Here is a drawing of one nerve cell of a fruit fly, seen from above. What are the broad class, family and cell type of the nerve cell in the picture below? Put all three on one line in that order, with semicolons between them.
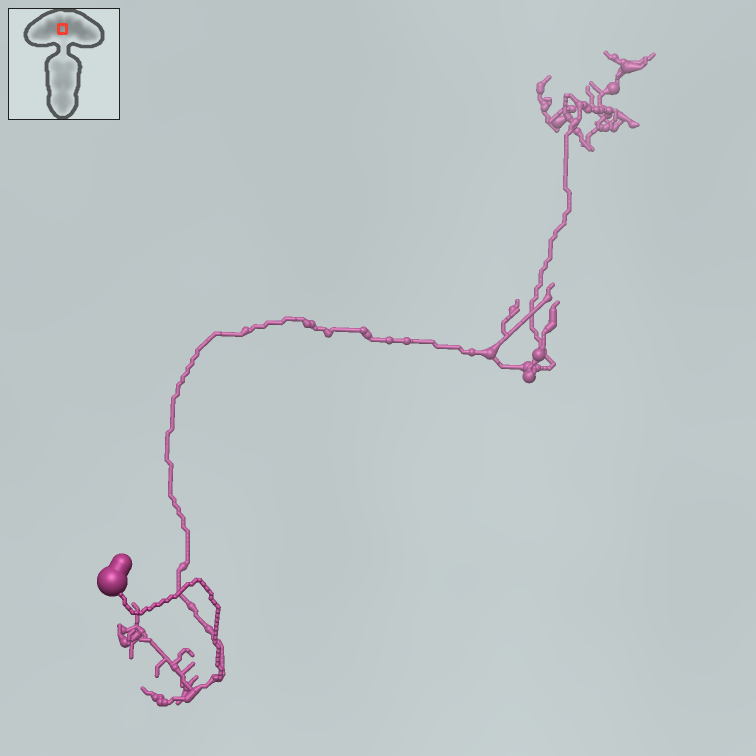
central-brain intrinsic neuron; class CX; PFNp_b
